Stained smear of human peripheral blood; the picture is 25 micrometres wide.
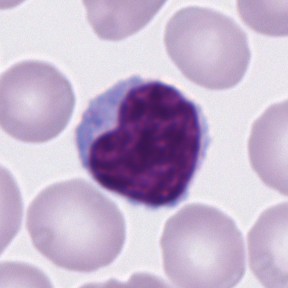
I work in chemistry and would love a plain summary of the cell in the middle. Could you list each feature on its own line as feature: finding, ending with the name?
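Size: about 12 micrometres across, roughly 1.5 times as wide as the whole red cell in view
Outline: roughly round, as far as I can tell
Nucleus: about 10 micrometres, with a notch in its upper left edge
Share: the nucleus takes up about 70% of the cell's area
Cytoplasm: pale blue, widest on the left side of the nucleus
So, name: typical lymphocyte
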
